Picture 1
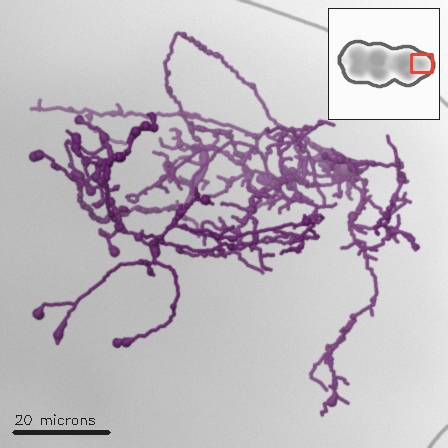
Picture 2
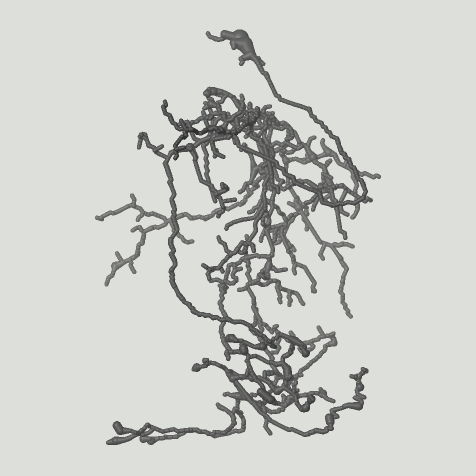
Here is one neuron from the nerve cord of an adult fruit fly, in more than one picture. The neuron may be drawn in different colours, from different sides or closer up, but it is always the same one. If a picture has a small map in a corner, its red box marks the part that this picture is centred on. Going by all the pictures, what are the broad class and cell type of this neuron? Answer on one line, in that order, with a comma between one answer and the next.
nerve-cord intrinsic neuron, INXXX377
